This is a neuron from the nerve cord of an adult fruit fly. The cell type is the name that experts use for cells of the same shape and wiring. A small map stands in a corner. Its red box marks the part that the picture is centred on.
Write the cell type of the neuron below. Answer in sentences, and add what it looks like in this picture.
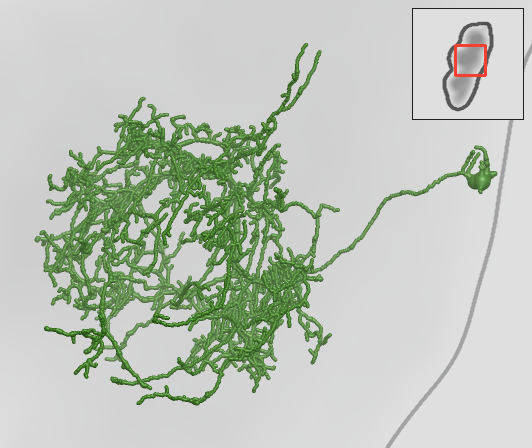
It is of cell type IN17A022. This is a nerve-cord intrinsic neuron. The picture shows more than a hundred branch ends. In this view it is wider than it is tall.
